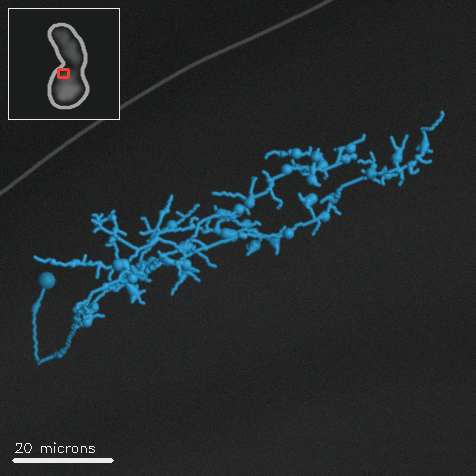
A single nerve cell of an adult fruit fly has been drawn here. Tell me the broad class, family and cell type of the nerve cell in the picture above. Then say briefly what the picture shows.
Its broad class is optic-lobe intrinsic neuron. Its family is Cm. It is of cell type Cm7. Its cell body lies on the left of the picture. By the scale bar it is about 85 microns wide in this view. The picture shows dozens of branch ends.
